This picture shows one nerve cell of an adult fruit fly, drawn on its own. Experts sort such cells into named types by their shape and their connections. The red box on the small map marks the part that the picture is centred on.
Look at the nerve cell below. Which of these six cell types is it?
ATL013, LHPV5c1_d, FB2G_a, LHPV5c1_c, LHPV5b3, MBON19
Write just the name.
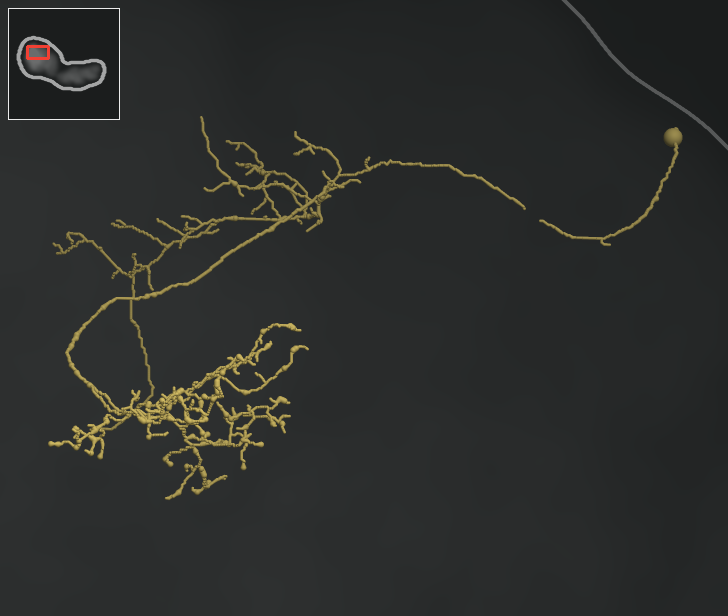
FB2G_a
